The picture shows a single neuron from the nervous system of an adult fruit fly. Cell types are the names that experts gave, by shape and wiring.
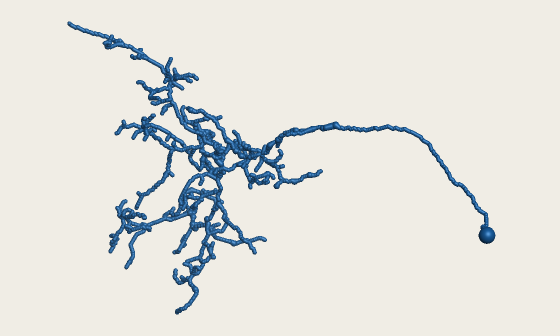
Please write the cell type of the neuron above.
PVLP005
